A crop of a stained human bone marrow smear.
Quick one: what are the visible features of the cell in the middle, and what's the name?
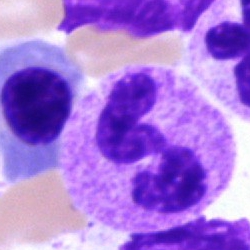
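The outline of the cell is round and smooth. Its nucleus forms a curved, S-shaped band with narrowed segments. The chromatin is coarsely clumped and dark purple. No vacuoles are present in the cytoplasm. This is a segmented neutrophil.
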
